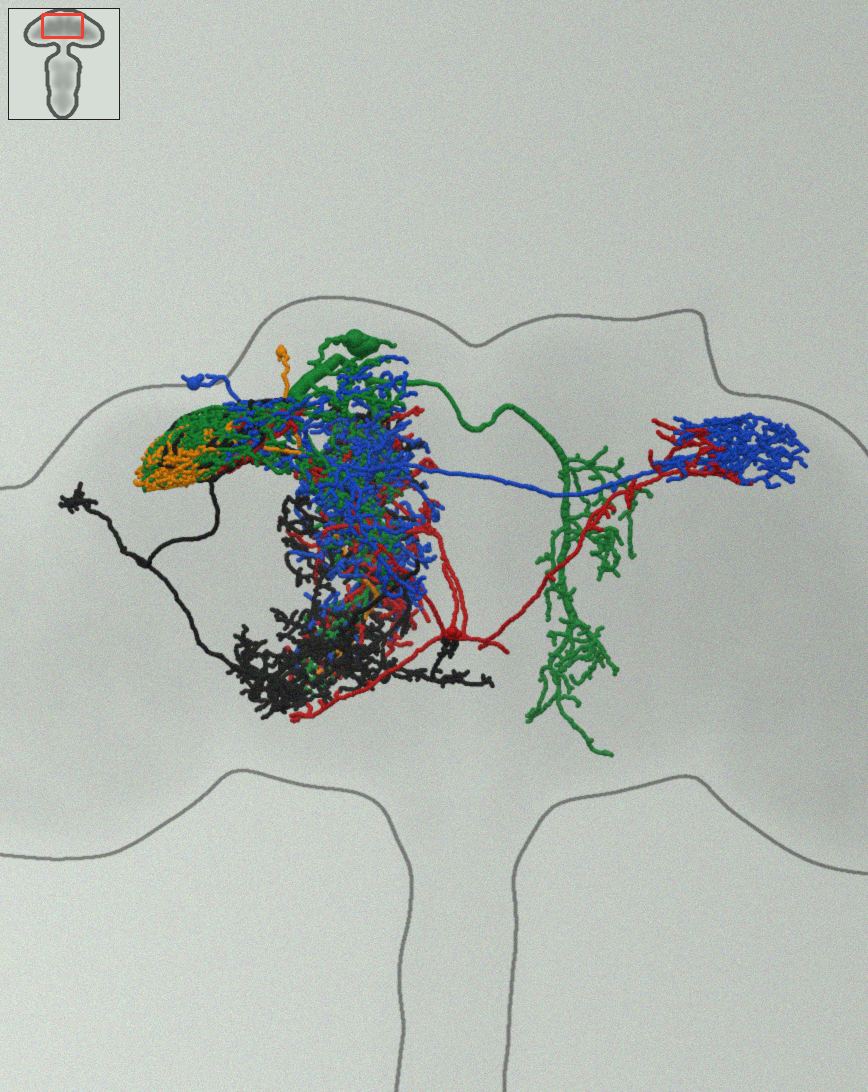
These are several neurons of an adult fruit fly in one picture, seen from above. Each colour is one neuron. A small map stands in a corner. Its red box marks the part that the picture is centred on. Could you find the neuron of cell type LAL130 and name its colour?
red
